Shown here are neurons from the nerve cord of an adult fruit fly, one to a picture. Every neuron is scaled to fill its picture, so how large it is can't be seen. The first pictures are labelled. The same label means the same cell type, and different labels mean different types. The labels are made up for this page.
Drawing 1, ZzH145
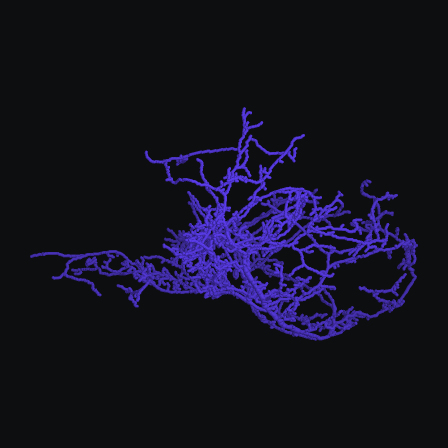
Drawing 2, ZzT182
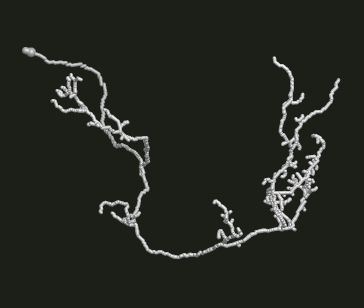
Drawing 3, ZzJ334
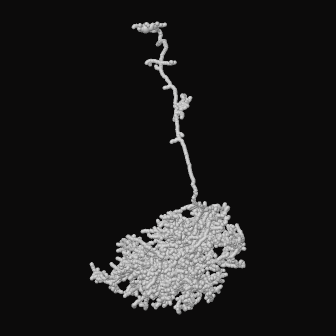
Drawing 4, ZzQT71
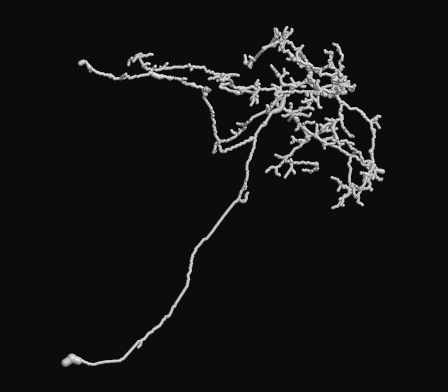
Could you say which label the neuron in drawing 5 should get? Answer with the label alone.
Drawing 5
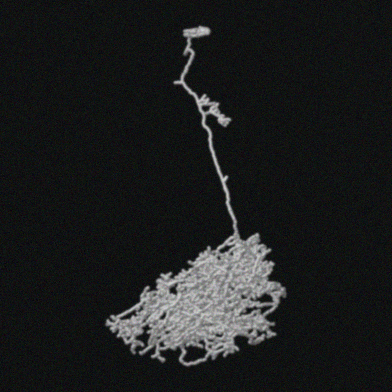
ZzJ334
